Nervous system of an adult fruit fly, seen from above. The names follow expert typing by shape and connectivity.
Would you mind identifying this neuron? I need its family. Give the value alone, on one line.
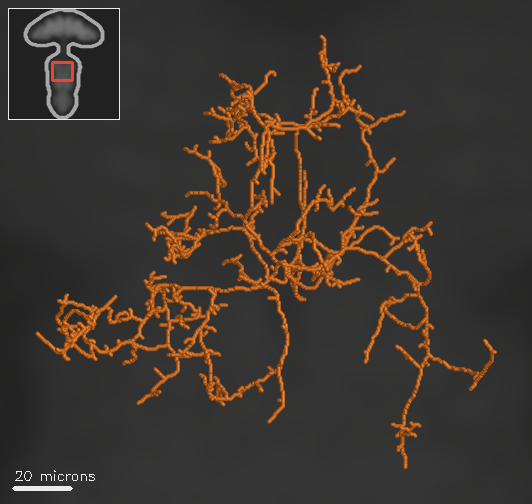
hemilineage 00A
